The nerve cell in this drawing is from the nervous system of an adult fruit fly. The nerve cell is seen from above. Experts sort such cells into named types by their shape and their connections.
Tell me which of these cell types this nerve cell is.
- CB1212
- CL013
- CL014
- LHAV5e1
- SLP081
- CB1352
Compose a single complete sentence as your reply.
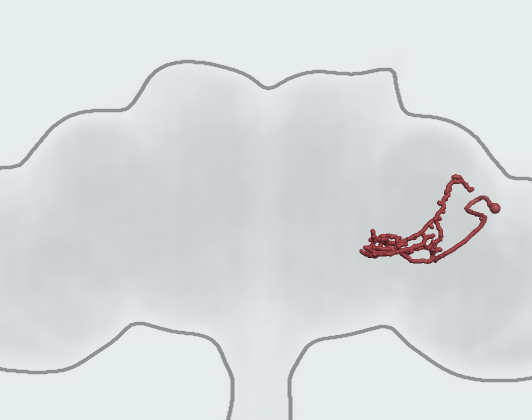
The cell type designation of this nerve cell is CB1212.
